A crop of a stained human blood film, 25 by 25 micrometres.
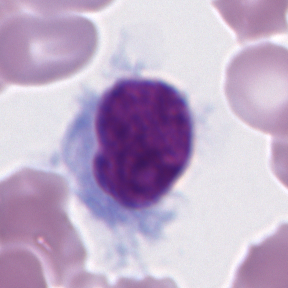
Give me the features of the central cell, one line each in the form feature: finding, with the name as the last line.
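Edge: fine hair-like projections fringing the cytoplasm
Cytoplasm: mostly left of the nucleus, no distinct granules
Nucleolus: none clearly visible
Identity: hairy cell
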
